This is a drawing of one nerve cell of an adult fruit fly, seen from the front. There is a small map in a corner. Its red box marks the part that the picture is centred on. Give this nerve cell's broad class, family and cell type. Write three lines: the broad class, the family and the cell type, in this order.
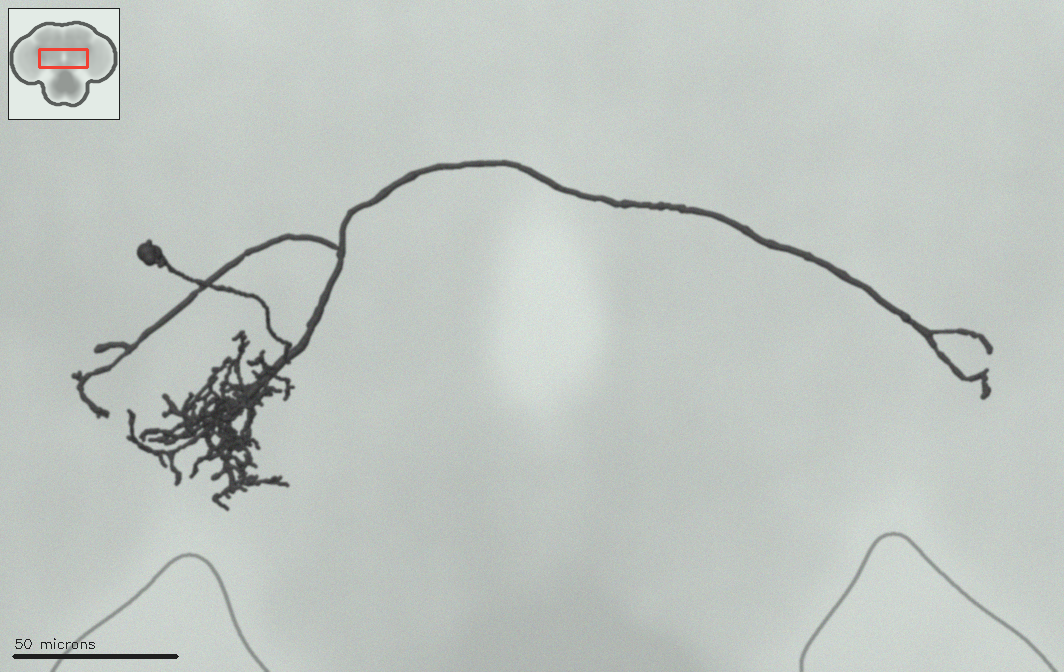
central-brain intrinsic neuron
hemilineage ALl1_ventral
AMMC034_a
